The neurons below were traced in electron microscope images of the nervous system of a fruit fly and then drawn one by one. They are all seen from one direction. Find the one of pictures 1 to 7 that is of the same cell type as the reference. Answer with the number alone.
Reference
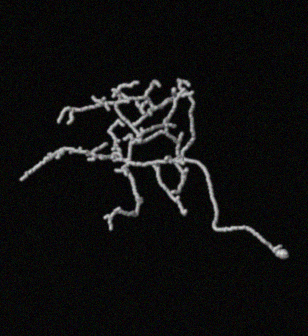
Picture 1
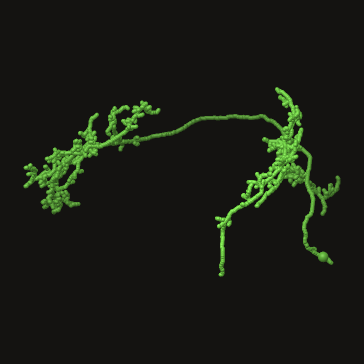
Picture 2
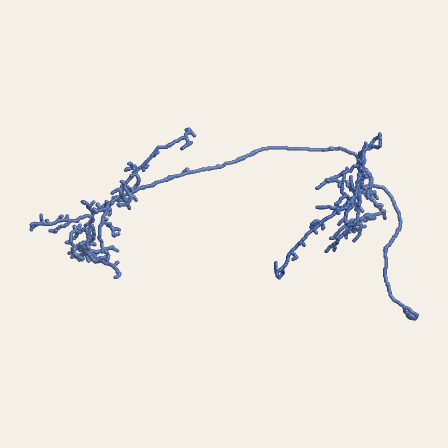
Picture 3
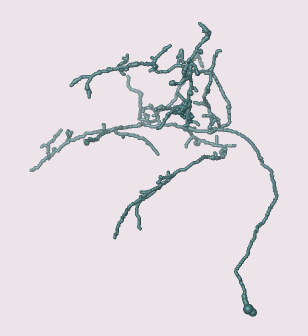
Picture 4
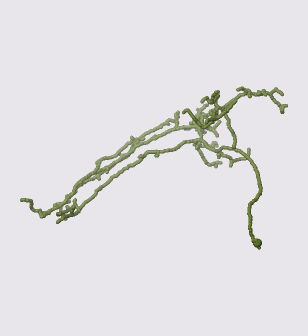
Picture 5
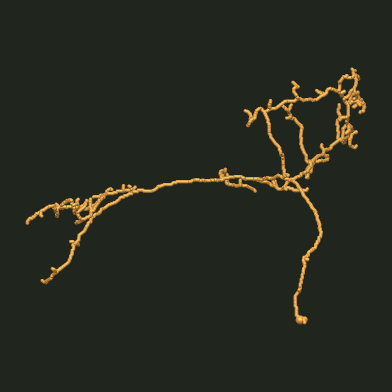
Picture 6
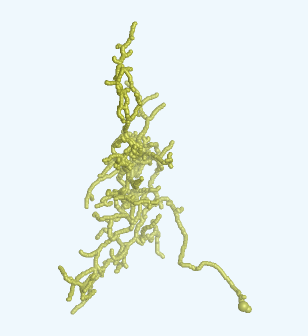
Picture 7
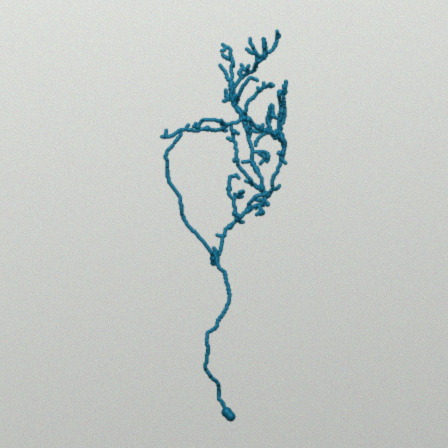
3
